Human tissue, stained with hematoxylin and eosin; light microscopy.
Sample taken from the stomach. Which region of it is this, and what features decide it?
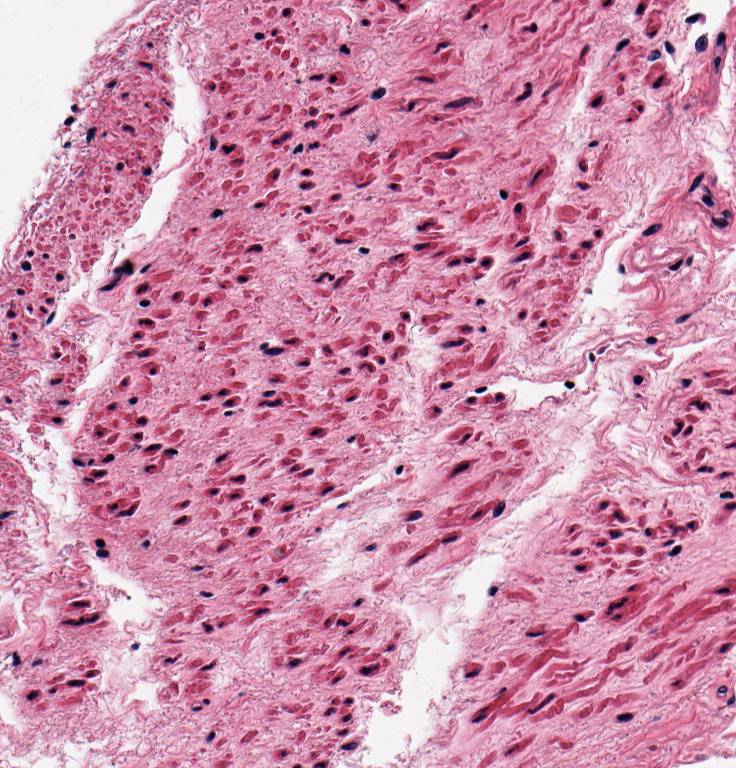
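Smooth muscle. Composition: bundles of smooth muscle cells separated by paler connective tissue. Orientation: bundles run in different directions, cut mostly across at the upper left and lengthwise at the lower right. Nuclei: elongated with blunt ends in the lengthwise-cut bundles. Staining: a strong eosinophilic pink in the cytoplasm.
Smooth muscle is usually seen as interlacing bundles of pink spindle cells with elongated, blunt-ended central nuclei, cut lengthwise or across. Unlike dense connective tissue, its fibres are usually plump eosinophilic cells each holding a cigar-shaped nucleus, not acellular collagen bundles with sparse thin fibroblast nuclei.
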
